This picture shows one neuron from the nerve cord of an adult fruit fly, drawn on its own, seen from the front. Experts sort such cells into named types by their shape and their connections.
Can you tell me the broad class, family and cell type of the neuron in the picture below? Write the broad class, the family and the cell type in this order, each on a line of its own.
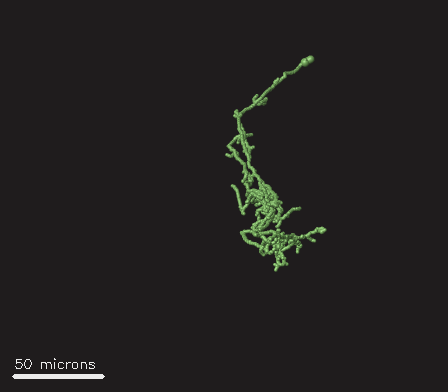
nerve-cord intrinsic neuron
hemilineage 09A
IN09A070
